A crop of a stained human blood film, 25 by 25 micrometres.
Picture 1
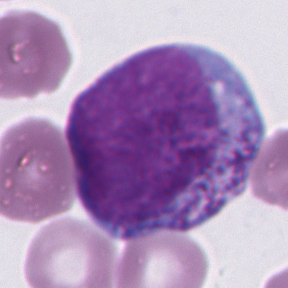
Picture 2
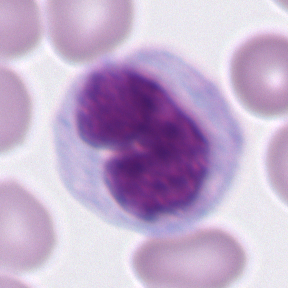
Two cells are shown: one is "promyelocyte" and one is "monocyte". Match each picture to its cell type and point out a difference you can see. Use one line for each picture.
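Picture 1 is a promyelocyte. Many purple-red granules are scattered through the cytoplasm, most densely at the lower right.
Picture 2 is a monocyte. No distinct granules are visible in the cytoplasm.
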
